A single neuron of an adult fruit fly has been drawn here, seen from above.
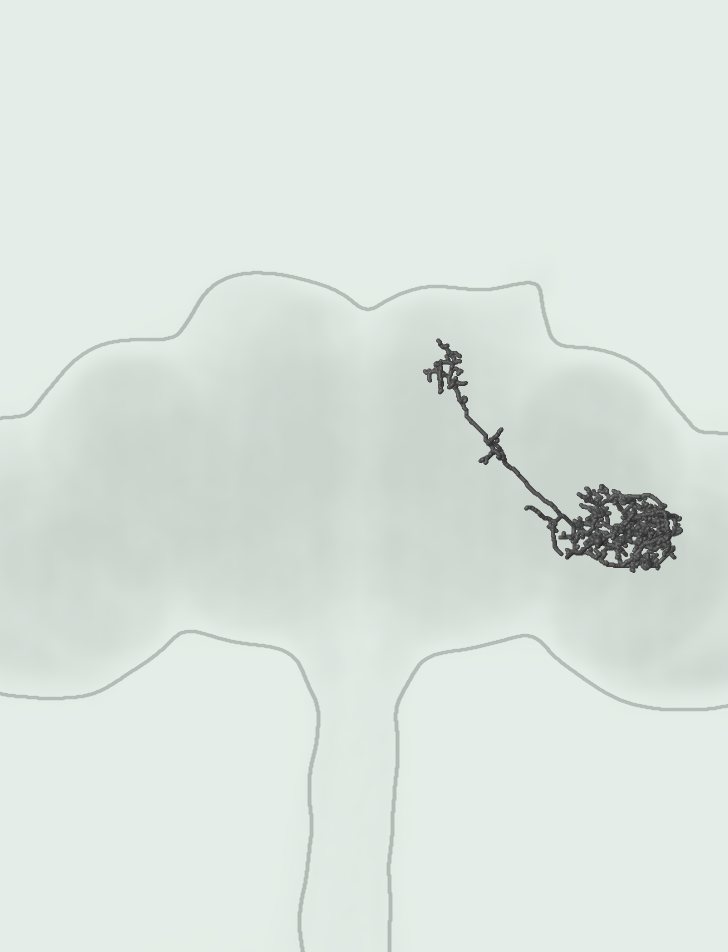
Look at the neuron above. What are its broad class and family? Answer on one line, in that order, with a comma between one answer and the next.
central-brain intrinsic neuron, hemilineage VLPd&p1_posterior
